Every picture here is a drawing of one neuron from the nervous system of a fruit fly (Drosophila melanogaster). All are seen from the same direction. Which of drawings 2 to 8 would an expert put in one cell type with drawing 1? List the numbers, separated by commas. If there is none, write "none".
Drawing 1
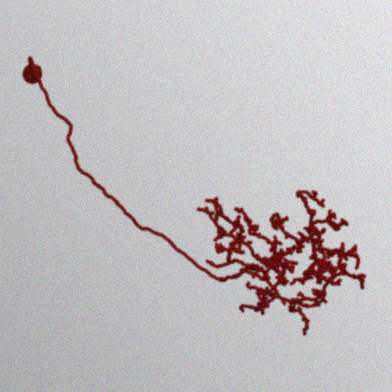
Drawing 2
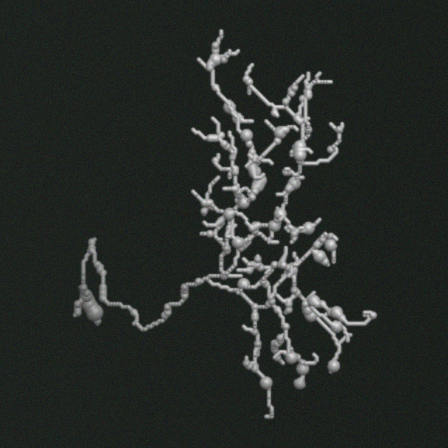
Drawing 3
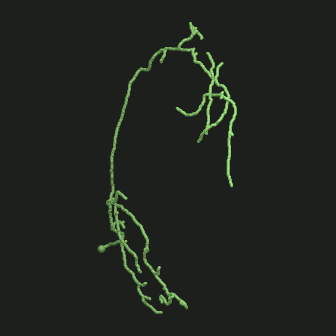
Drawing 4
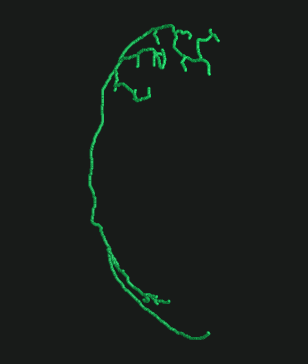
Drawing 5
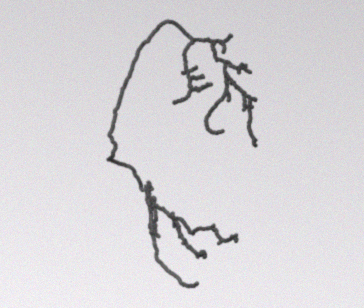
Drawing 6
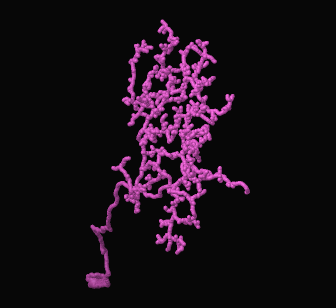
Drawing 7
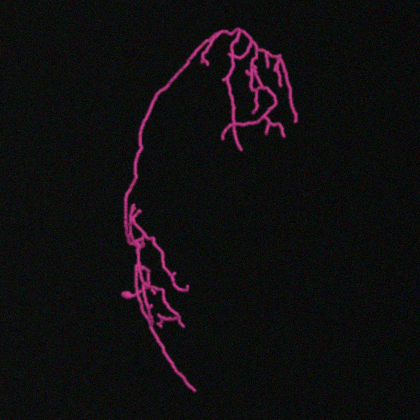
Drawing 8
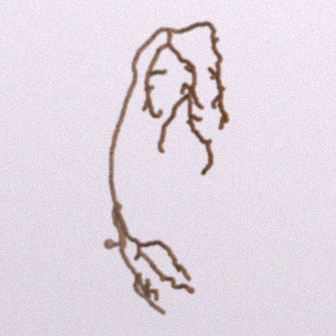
2, 6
